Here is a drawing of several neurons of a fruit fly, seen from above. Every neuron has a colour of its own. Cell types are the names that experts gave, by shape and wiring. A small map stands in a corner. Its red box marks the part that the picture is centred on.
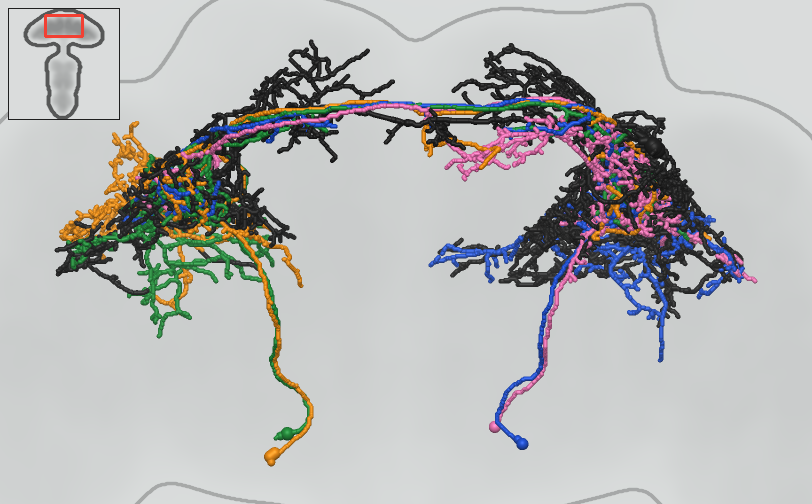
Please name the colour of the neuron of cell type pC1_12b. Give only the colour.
blue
